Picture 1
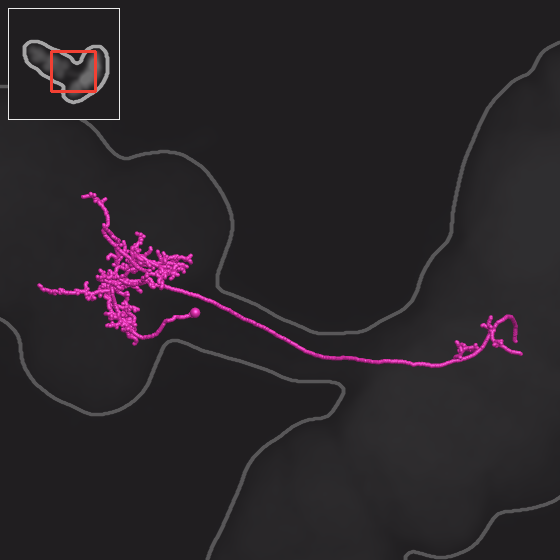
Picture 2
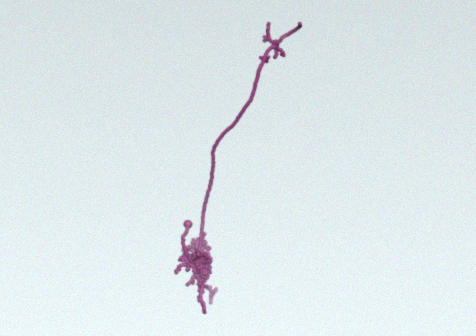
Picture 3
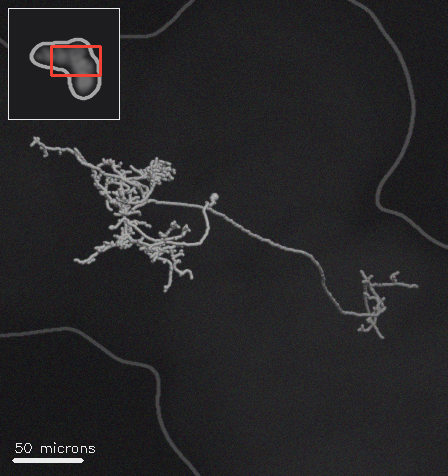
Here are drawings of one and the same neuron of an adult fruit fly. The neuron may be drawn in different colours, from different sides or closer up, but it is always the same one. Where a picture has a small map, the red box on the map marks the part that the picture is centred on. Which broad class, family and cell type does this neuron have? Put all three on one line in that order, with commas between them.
ascending neuron, hemilineage 08B, AN08B059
